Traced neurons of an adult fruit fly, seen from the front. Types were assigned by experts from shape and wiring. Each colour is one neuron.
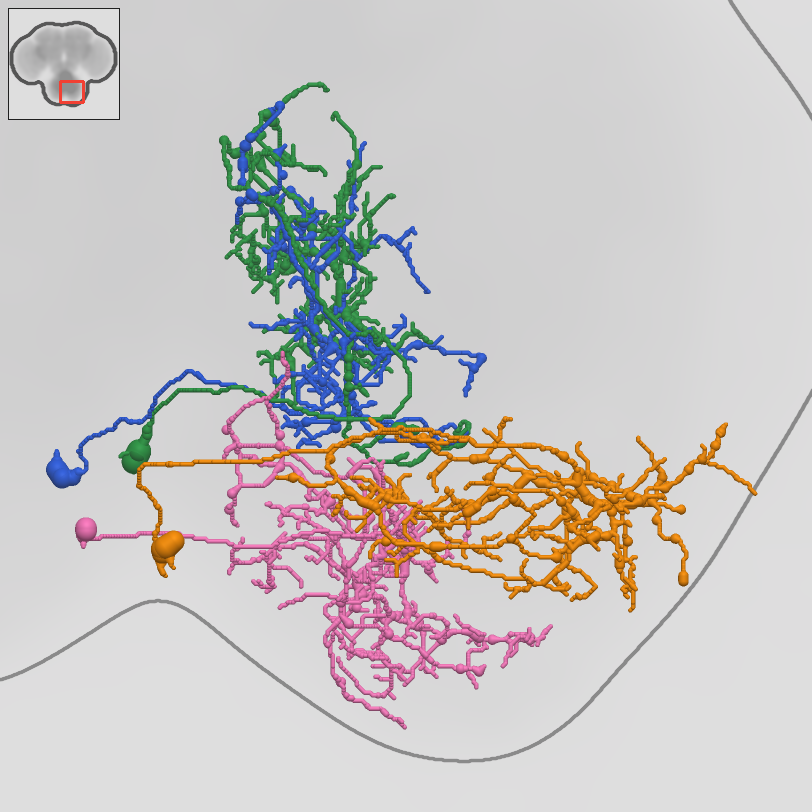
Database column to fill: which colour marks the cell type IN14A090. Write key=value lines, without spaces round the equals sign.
colour=blue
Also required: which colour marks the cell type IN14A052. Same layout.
colour=pink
